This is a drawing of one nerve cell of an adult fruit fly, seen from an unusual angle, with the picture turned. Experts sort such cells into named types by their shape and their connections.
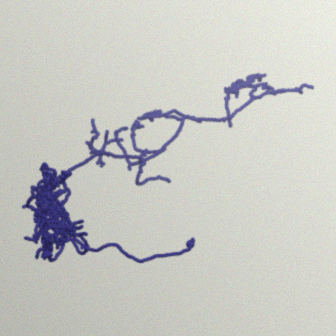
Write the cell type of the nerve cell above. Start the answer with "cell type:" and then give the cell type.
cell type: DNpe007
